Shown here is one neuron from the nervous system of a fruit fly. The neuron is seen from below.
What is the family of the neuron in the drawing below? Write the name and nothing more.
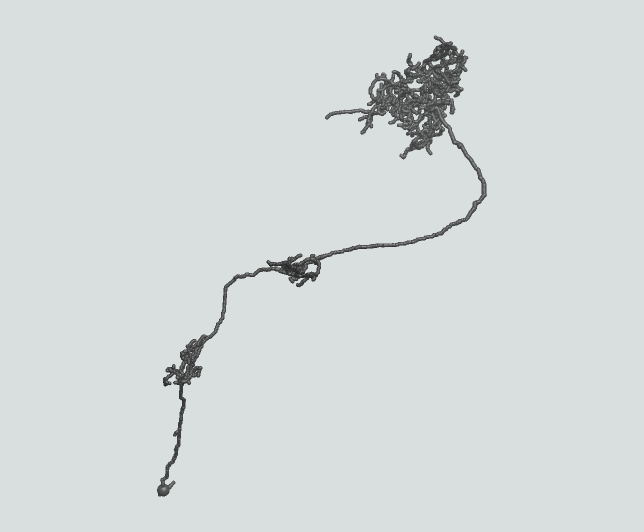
hemilineage CREa1_ventral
